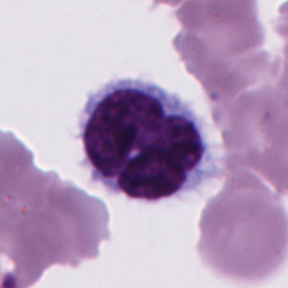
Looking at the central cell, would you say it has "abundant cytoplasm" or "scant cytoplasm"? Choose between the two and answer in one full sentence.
The cell's cytoplasm is limited to a narrow rim.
